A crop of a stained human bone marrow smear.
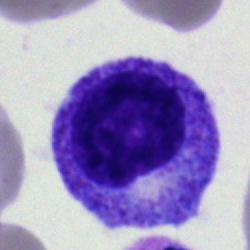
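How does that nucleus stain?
Dense, dark purple.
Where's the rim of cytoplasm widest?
Below the nucleus, and just under it there's a pale area with few granules.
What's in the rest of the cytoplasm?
Fine purple granules, scattered all through it.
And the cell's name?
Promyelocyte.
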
